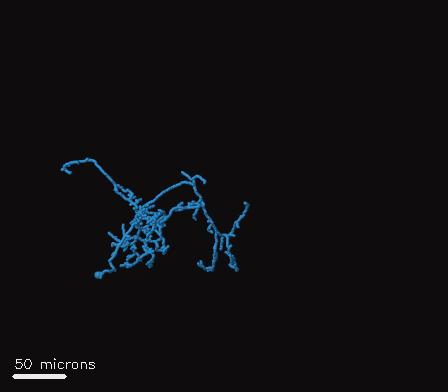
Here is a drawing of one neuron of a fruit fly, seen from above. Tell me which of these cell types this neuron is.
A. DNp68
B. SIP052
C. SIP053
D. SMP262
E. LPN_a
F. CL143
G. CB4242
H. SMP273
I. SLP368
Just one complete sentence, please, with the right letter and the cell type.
The neuron takes the cell type CL143, listed as option F.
